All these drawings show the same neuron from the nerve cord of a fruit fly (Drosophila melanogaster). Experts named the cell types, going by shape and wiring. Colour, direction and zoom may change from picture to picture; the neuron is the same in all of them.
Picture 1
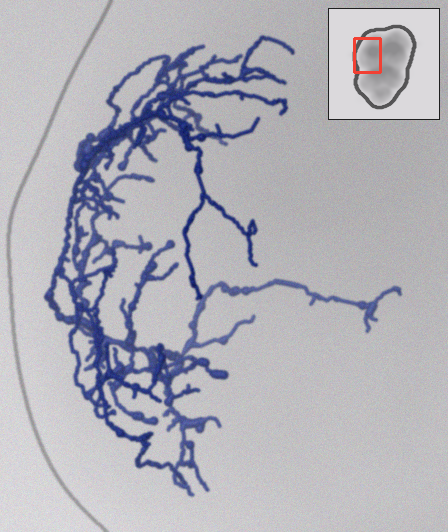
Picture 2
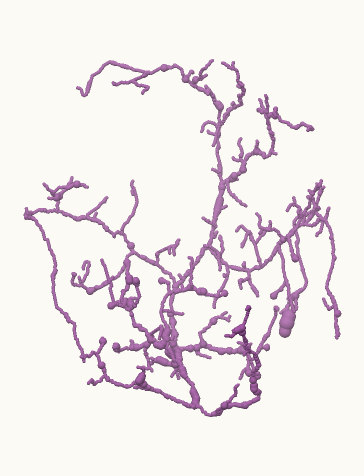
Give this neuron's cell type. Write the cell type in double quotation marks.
"IN13A039"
